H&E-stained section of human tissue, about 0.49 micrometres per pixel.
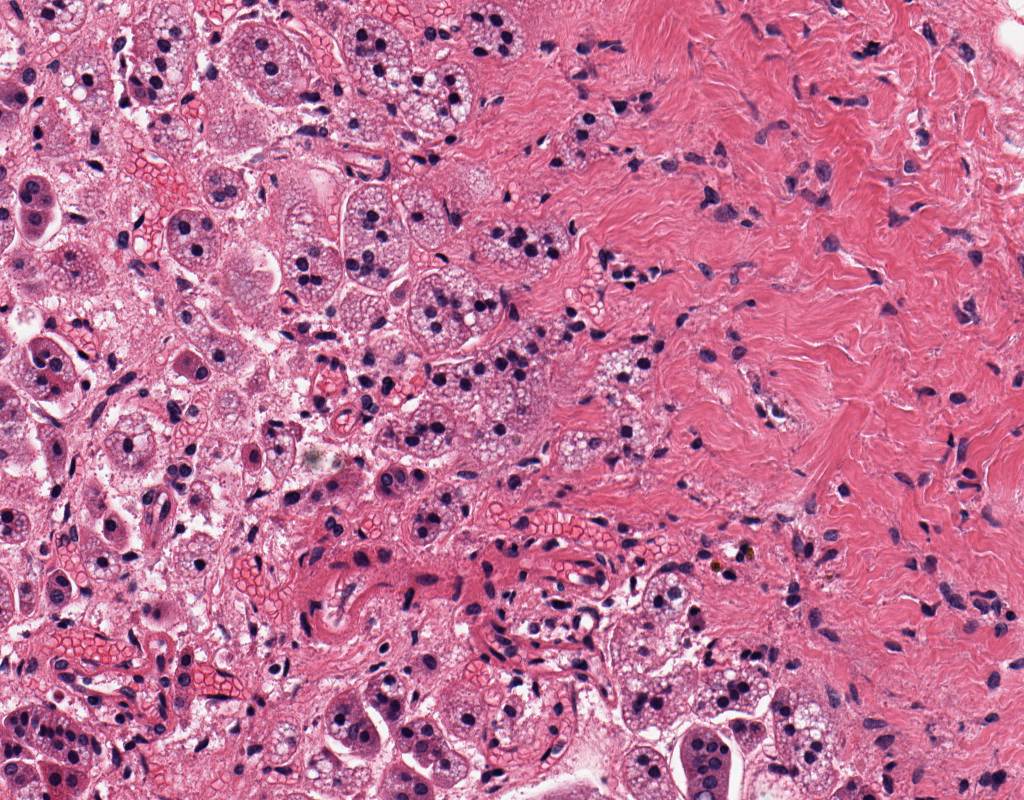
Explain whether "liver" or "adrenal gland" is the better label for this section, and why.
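Adrenal gland, not liver. Decisive point: many of the large cells have pale, finely bubbly cytoplasm filled with small clear vacuoles.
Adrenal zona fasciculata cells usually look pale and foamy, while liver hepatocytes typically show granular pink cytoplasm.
Nests of large cells fill left and centre; dense pink fibrous tissue, upper right.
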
